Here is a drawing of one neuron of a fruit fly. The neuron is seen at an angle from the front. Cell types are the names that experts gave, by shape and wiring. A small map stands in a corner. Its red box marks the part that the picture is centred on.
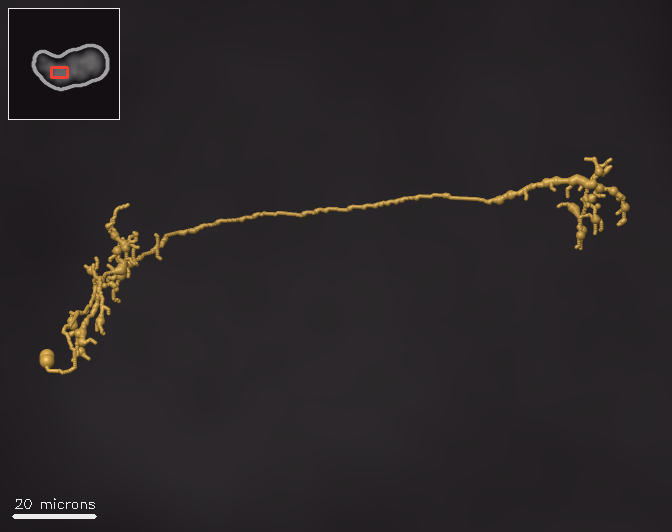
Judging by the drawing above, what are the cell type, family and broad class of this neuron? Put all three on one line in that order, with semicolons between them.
Tm5Y; Tm; optic-lobe intrinsic neuron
